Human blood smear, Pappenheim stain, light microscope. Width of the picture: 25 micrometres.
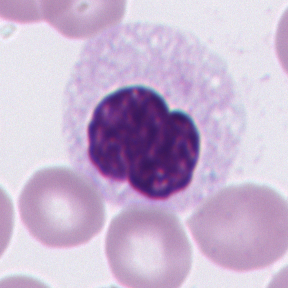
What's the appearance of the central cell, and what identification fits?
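Notched into two rounded lobes, the nucleus measures about 10 by 9 micrometres. It sits in the lower part of the cell, leaving more cytoplasm above than below. Its chromatin is dense and dark purple, while the cytoplasm shows a fine, faint lilac granularity. This cell is a segmented neutrophil.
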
